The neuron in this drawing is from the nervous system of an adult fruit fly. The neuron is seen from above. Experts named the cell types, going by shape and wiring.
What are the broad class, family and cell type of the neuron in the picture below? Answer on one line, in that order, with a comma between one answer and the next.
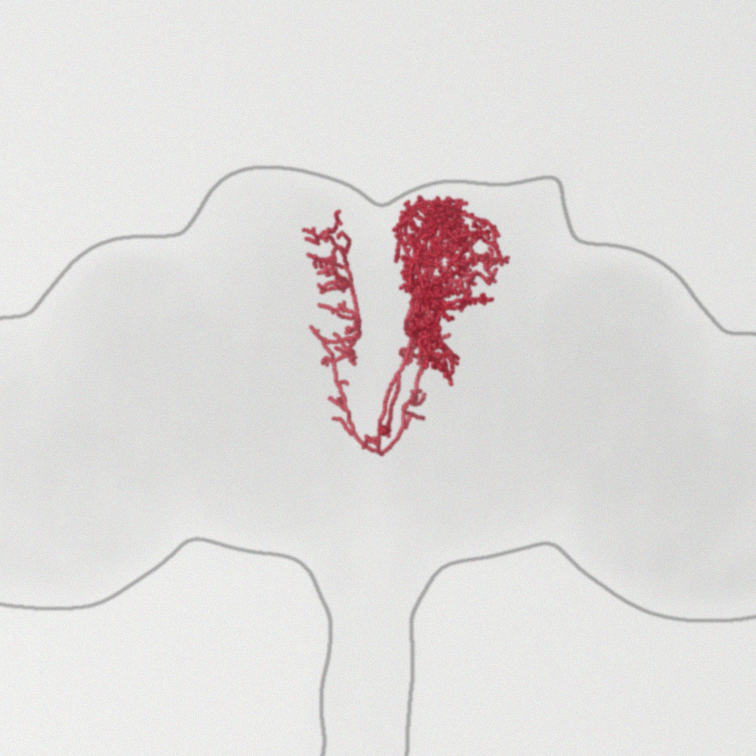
central-brain intrinsic neuron, hemilineage DM1_antero_dorsal, SMP471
